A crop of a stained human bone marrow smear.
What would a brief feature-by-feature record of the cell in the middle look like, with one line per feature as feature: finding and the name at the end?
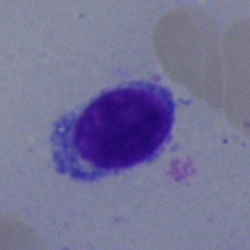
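Cytoplasm: narrow rim, widest on the left side
Cytoplasmic edge: ragged, with small bubble-like projections
Nucleus: fills most of the cell; no distinct nucleoli visible
Identity: lymphocyte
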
